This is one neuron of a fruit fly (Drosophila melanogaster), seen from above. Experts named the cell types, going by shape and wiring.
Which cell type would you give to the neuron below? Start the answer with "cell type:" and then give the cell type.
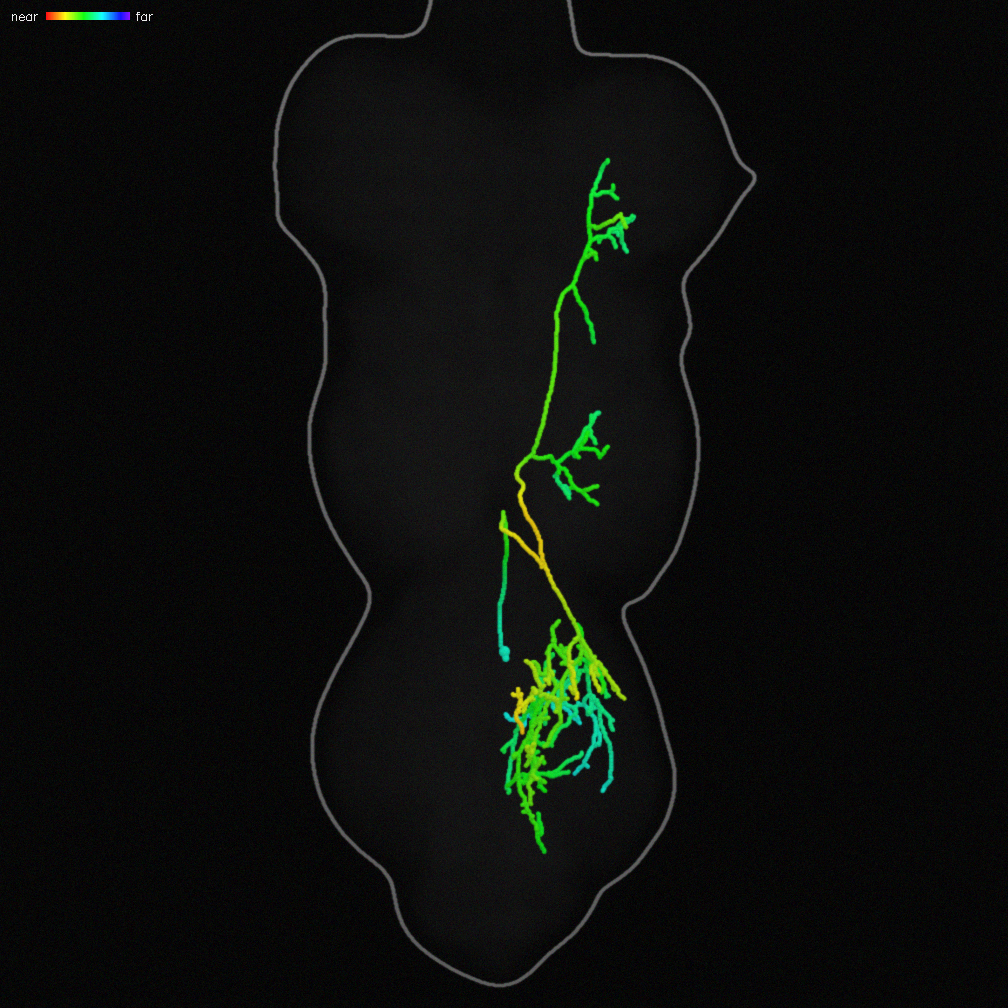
cell type: IN02A011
